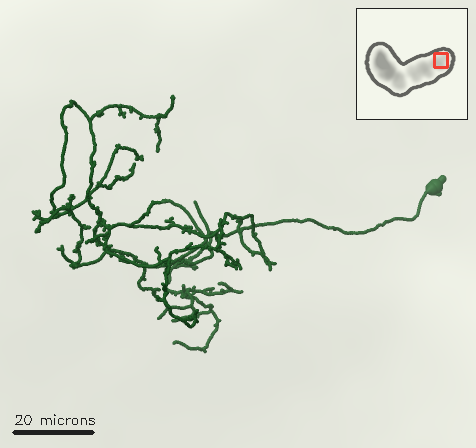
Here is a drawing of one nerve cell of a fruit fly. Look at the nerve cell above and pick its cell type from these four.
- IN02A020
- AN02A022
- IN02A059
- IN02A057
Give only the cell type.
IN02A059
